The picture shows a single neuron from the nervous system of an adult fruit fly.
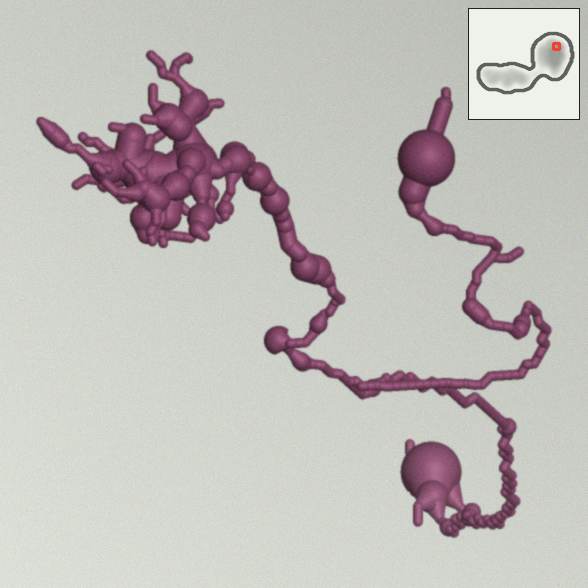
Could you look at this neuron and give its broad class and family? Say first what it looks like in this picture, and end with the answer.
The cell body is at the upper right of the picture. In this view it is about as wide as it is tall. It is a central-brain intrinsic neuron. The family is hemilineage AOTUv3_dorsal.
